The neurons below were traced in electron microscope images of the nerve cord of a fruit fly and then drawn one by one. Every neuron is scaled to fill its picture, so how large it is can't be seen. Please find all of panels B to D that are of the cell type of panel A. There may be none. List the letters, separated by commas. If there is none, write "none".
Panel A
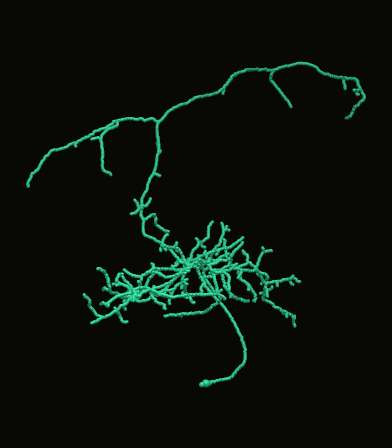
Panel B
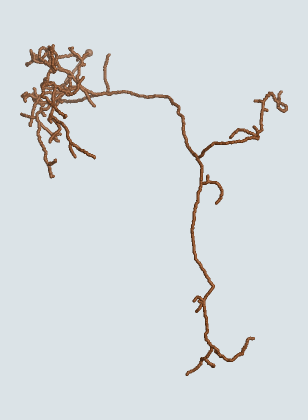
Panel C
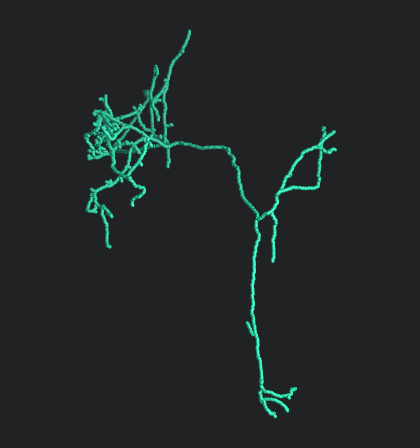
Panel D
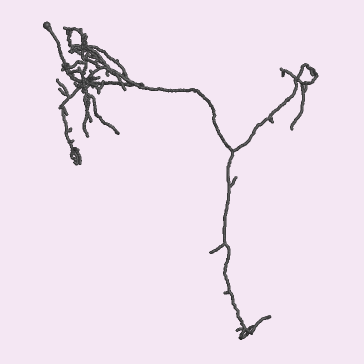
none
